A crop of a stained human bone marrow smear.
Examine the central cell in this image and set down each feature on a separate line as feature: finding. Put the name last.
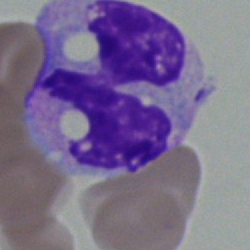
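Lobes: two broad ones, joined in an S-like fold
Nucleolus: none you can see
Vacuoles: two, round and clear, on the left side
Edge: irregular, with a small projection at the right
What it is: monocyte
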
